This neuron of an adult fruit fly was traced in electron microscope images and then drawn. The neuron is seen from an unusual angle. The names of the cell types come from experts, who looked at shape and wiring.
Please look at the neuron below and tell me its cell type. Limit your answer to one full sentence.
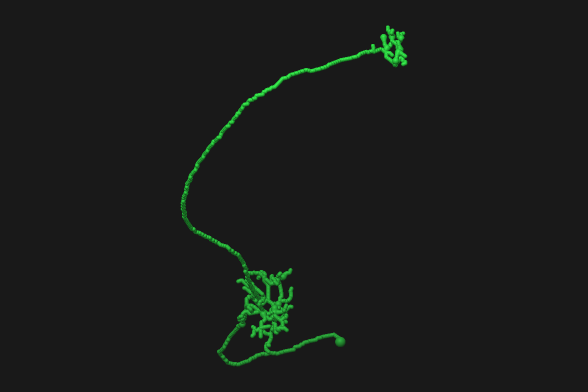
The cell type name for this neuron is Tm29.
